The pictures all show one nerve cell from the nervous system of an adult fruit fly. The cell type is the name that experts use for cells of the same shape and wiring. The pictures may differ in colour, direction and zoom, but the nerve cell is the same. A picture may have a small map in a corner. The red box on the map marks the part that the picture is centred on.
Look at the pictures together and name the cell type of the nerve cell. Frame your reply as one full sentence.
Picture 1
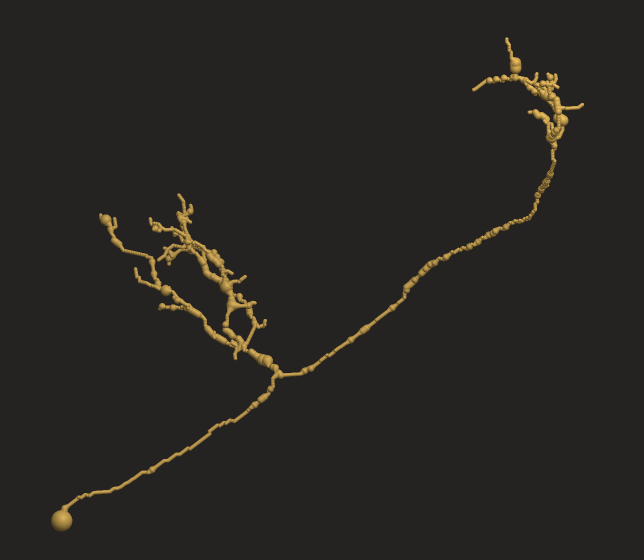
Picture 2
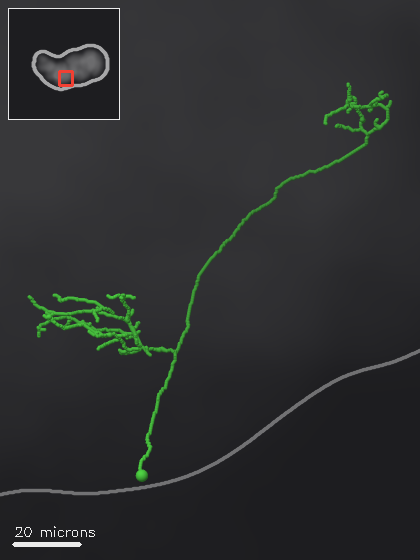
It is as Tm33 that this nerve cell is typed.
